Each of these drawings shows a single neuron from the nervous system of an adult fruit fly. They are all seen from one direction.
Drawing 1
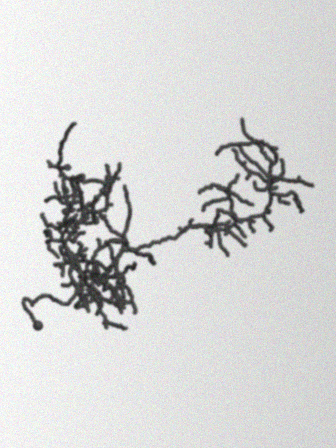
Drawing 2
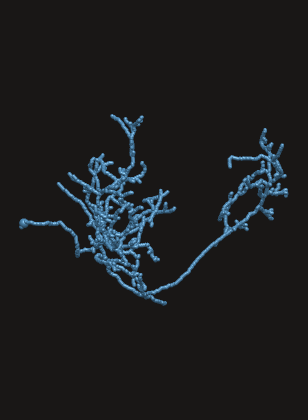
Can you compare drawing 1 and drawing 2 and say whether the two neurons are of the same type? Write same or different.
same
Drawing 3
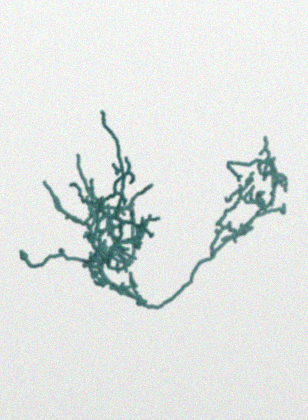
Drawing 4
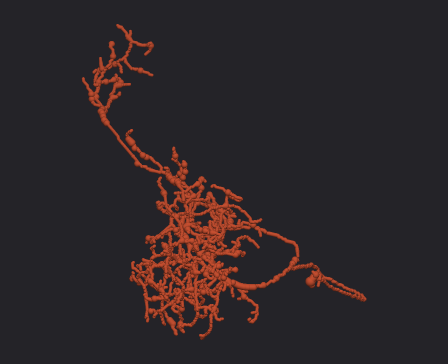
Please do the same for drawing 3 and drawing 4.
different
